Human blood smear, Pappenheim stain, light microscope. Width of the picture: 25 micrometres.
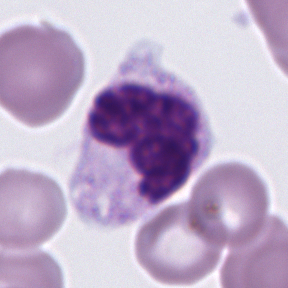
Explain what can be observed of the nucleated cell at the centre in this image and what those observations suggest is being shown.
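First, the nucleus: it measures about 11 by 9 micrometres and sits toward the upper right. Second, the cytoplasm: it is broadest at the lower left and pale greyish lilac in colour. Third, the granules: fine, dust-like and pinkish-purple, scattered thinly through the cytoplasm. Fourth, other contents: a few small clear spots in the lower-left cytoplasm. Last, the name: segmented neutrophil.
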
